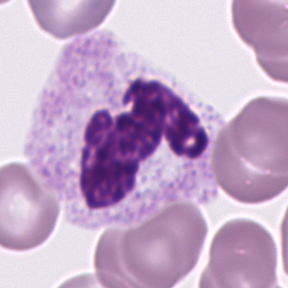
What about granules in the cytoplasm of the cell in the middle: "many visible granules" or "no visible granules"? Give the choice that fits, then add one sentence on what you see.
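Many visible granules. Many small violet-pink granules are spread through the cytoplasm.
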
